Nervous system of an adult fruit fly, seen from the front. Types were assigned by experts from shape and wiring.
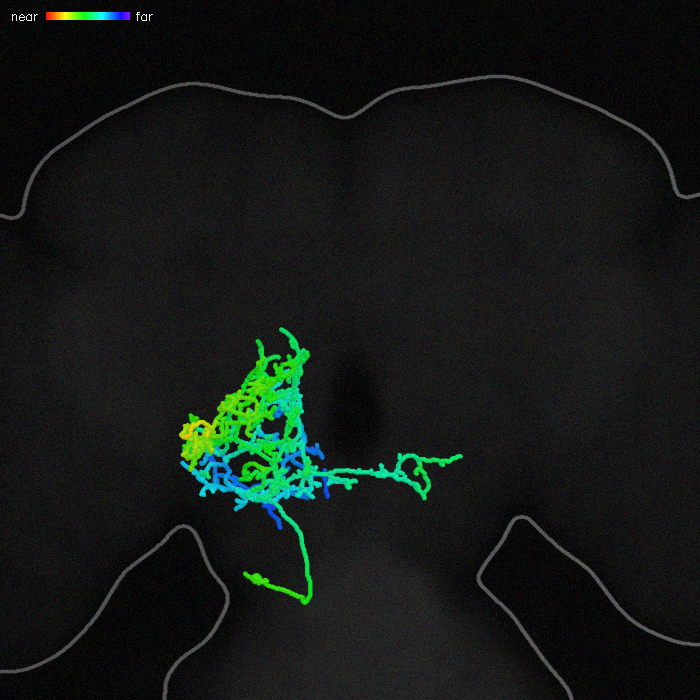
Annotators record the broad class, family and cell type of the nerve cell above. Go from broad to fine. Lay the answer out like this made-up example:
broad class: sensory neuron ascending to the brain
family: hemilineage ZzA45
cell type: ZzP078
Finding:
broad class: central-brain intrinsic neuron
family: hemilineage MX3
cell type: CB0397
